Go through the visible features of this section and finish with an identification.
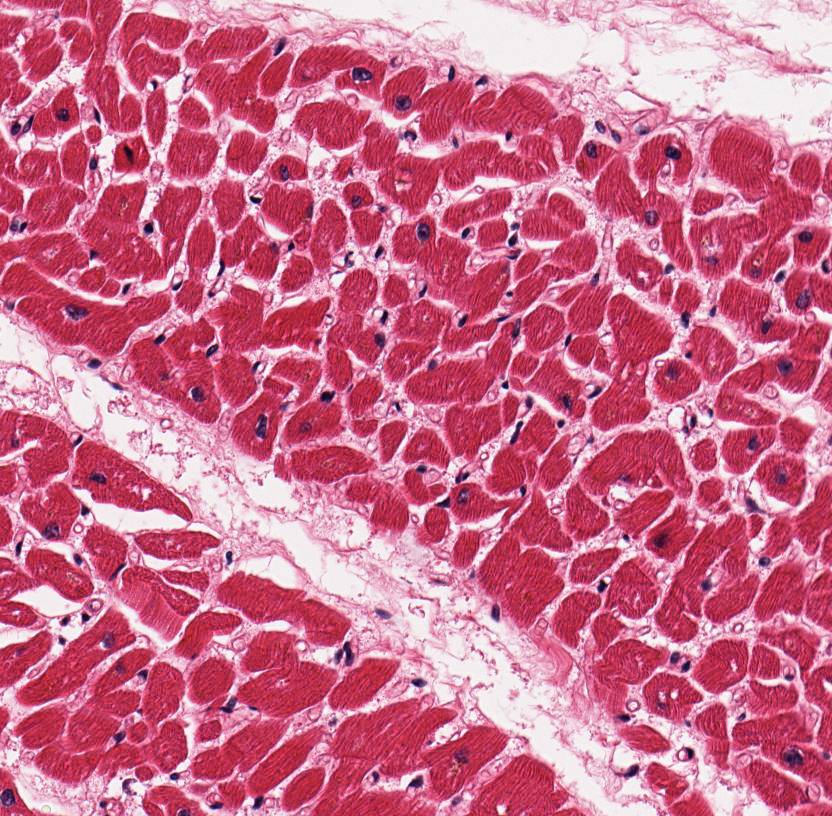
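Where a nucleus falls in the plane of section, each fibre has just one, sitting centrally. The fibre cytoplasm stains deeply eosinophilic, and a few fibres carry fine yellow-brown granules beside the nucleus. In the thin spaces between the muscle fibres you'll spot small, dark, elongated nuclei. That's left ventricle of the heart.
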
